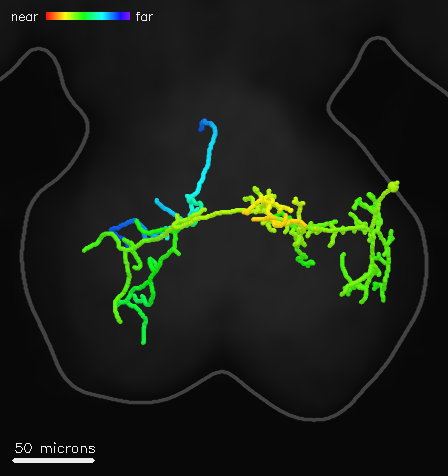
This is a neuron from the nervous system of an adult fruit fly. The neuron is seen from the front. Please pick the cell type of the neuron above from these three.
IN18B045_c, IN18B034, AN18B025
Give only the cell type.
IN18B045_c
